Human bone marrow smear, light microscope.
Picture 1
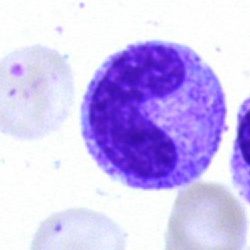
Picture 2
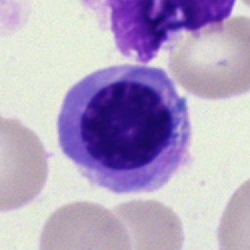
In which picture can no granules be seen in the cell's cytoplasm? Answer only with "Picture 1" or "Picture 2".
Picture 2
